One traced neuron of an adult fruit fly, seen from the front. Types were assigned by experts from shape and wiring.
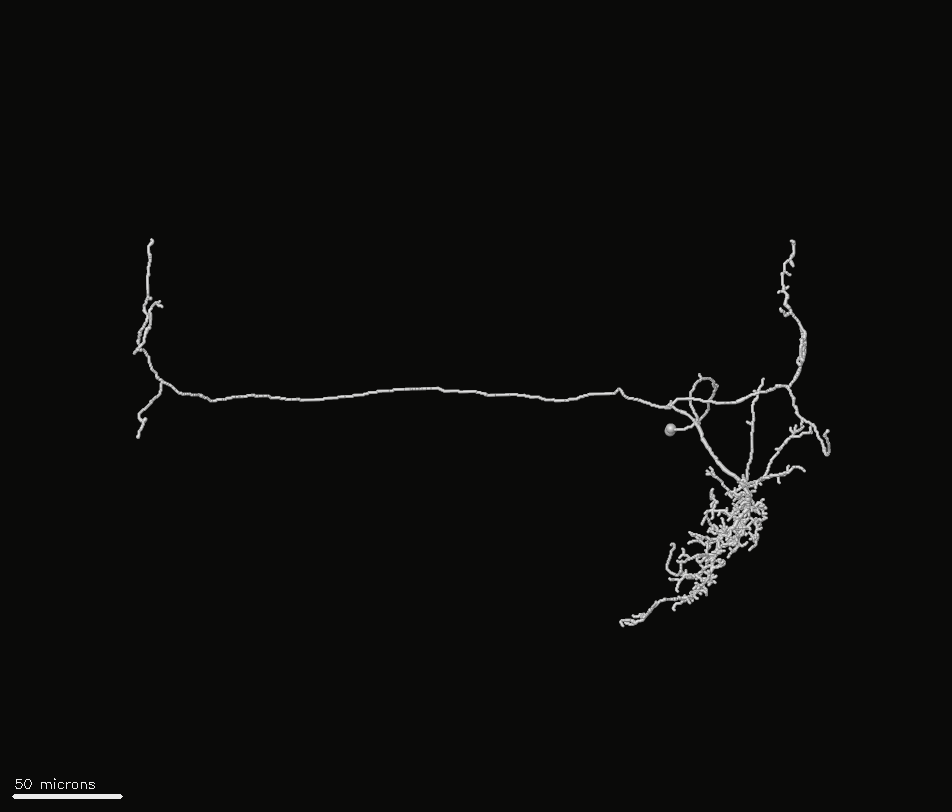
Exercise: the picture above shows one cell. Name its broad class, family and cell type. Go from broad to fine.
central-brain intrinsic neuron; hemilineage VLPl&p2_posterior; CB1074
